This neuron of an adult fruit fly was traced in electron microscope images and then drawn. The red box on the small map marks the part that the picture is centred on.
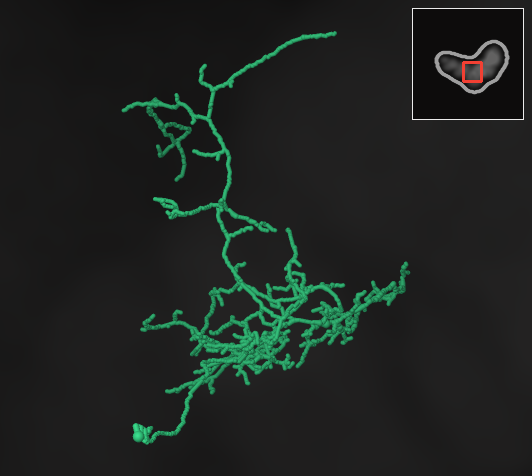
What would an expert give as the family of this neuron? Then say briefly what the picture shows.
The family is hemilineage 09B. It is a nerve-cord intrinsic neuron. The cell body is at the lower left of the picture. The picture shows dozens of branch ends.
